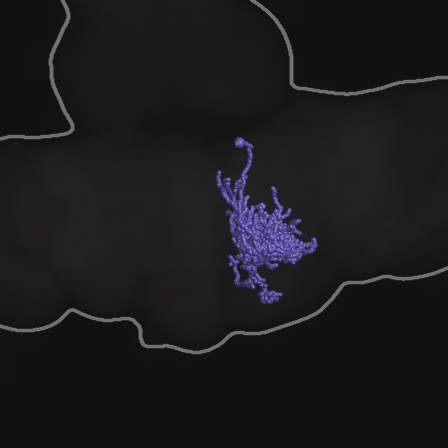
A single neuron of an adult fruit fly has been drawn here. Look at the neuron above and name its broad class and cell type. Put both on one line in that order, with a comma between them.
central-brain intrinsic neuron, CRE100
